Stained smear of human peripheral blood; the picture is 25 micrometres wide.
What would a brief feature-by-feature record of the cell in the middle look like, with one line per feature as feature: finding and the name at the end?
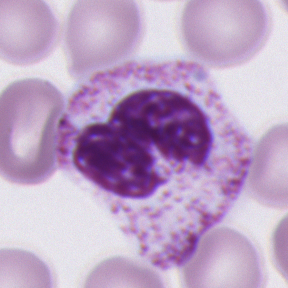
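Chromatin: dark purple, condensed in coarse clumps.
Cytoplasm: abundant and very pale.
Granules: small, reddish-purple, scattered and spaced apart.
Gaps: pale cytoplasm showing between the granules.
Name: segmented neutrophil.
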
